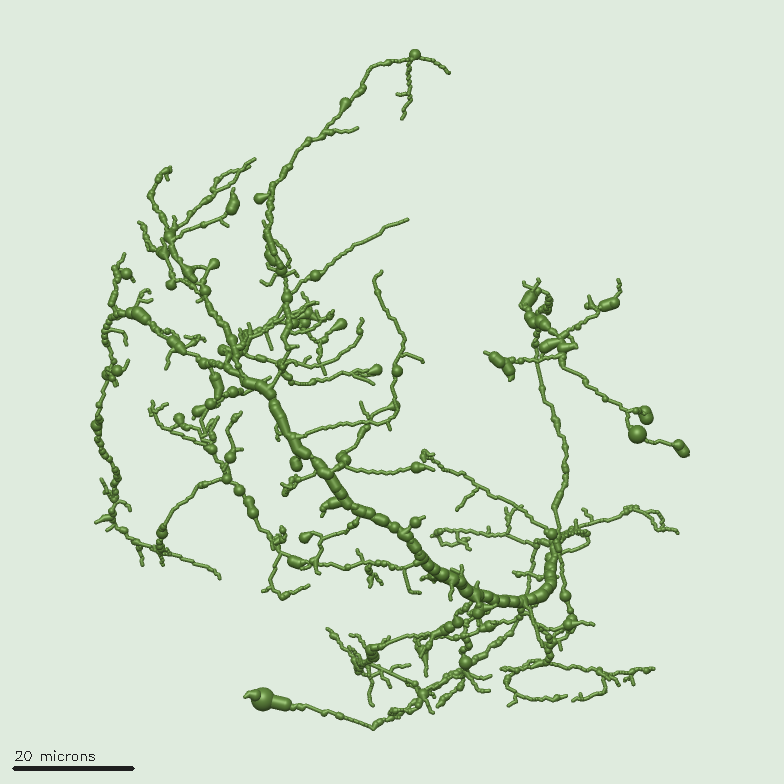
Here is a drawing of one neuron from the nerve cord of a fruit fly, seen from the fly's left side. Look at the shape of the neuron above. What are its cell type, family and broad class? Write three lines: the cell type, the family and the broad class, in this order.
IN04B037
hemilineage 04B
nerve-cord intrinsic neuron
